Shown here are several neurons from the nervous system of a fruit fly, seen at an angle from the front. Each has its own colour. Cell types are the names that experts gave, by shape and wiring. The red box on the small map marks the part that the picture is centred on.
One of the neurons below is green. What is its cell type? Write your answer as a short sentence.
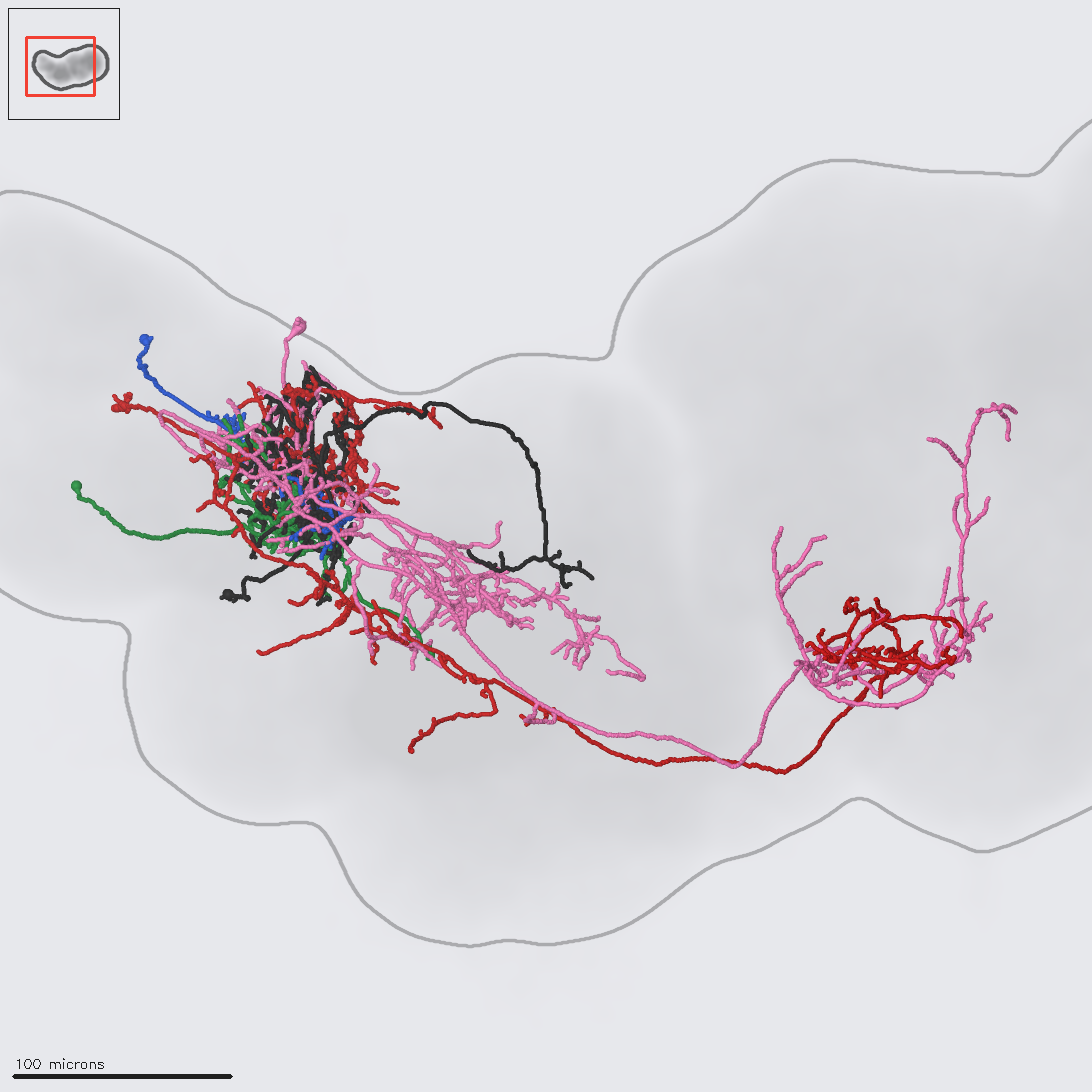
The cell type is IN05B090.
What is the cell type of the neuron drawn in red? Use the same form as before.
The cell type is ANXXX132.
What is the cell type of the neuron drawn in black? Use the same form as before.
The cell type is IN02A024.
